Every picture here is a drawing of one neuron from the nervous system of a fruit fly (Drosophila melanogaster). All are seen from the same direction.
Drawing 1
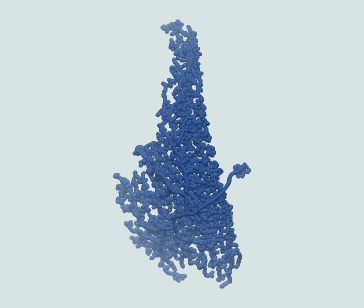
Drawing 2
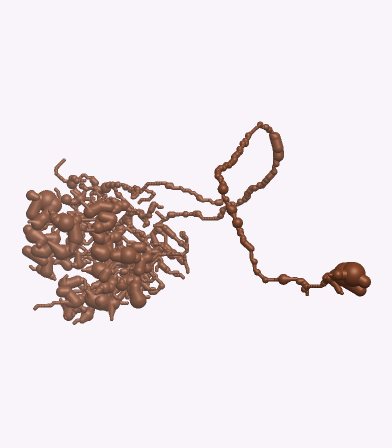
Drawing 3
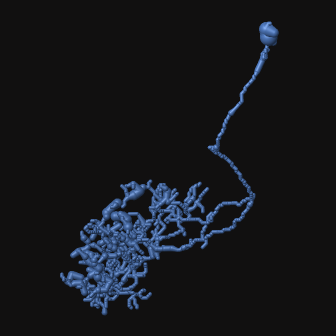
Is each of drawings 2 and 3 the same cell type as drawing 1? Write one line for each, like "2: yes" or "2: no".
2: no
3: no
